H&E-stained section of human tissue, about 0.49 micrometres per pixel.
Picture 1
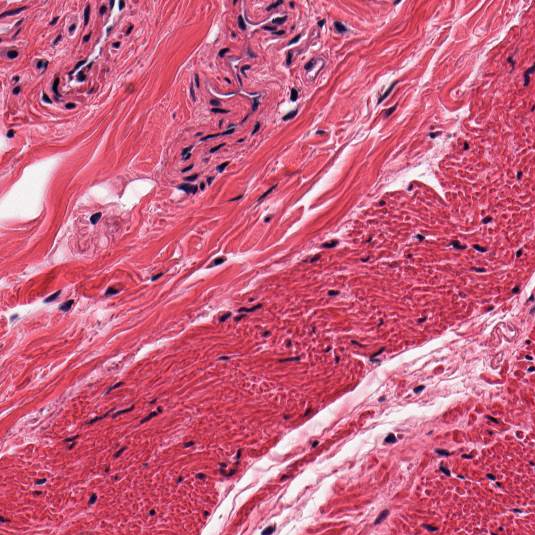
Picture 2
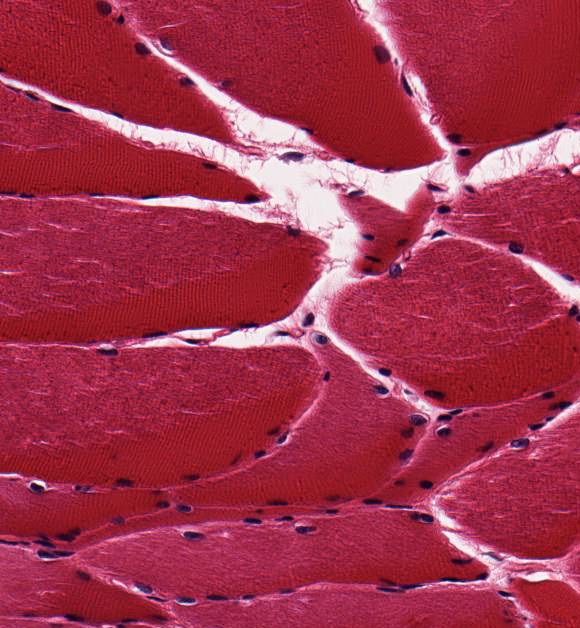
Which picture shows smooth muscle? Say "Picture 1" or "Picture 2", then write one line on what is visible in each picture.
Picture 1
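Picture 1: Bundles of smooth muscle fill the lower and right part of the field, with dense collagenous connective tissue in the upper left.
Picture 2: The fibres show fine cross-striations running across their length.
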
